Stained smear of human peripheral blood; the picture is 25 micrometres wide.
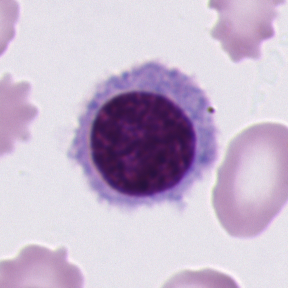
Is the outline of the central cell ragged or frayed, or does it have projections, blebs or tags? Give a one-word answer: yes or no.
Yes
